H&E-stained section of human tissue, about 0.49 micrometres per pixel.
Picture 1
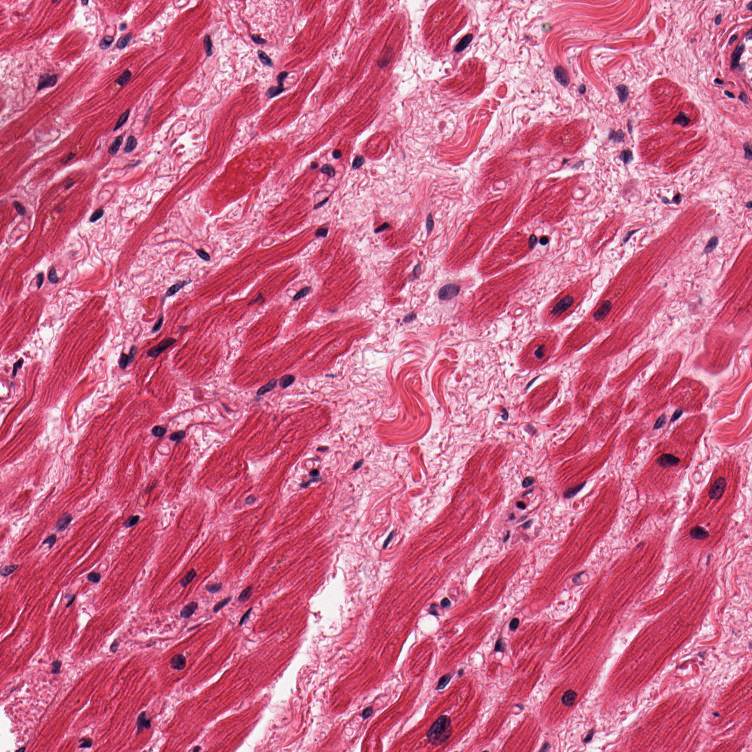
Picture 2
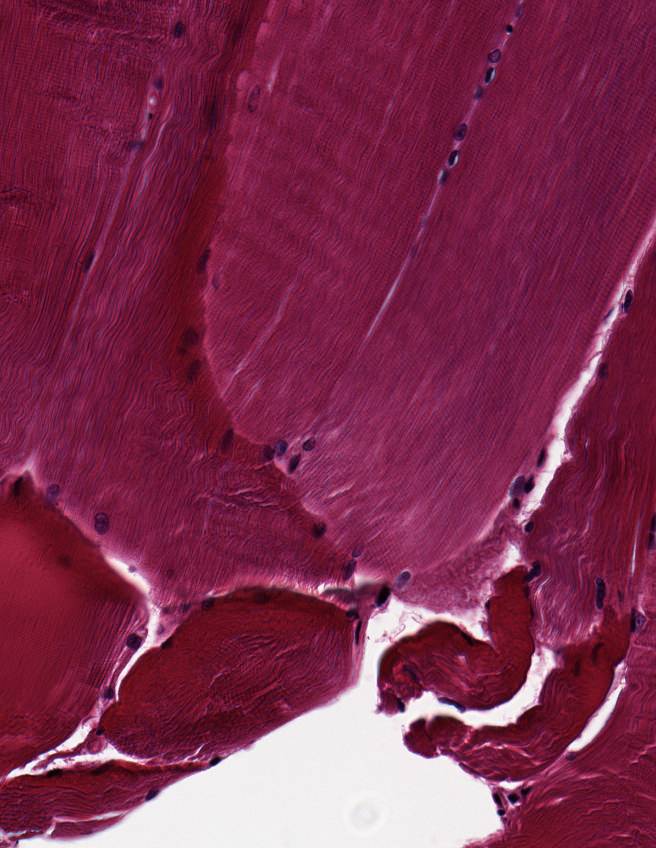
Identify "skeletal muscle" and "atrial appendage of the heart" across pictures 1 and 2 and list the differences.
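Picture 1 is the atrial appendage of the heart, and picture 2 is skeletal muscle. In the first, several fibres branch and join their neighbours, and the oval nuclei sit in the middle of the fibres.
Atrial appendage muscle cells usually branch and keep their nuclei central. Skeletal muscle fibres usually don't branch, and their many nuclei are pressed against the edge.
Sure enough, in the second the small dark oval nuclei lie at the fibre edges, in cytoplasm that's deep pinkish-red throughout. The atrial fibres are parted by pale, loose, wispy stroma, widest in a band through the centre, whereas the skeletal muscle has only thin lines of connective tissue with a few nuclei.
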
